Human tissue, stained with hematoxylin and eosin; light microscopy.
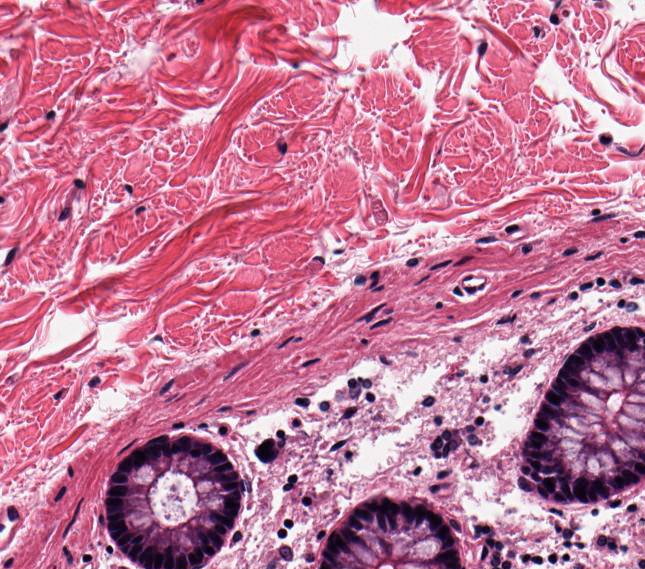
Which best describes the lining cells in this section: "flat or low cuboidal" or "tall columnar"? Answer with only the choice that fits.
Tall columnar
